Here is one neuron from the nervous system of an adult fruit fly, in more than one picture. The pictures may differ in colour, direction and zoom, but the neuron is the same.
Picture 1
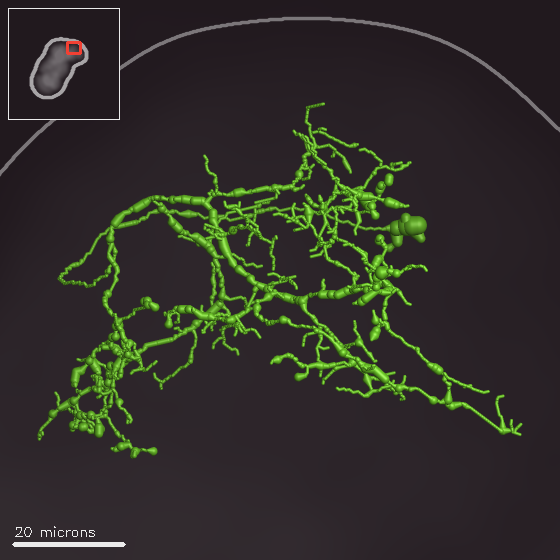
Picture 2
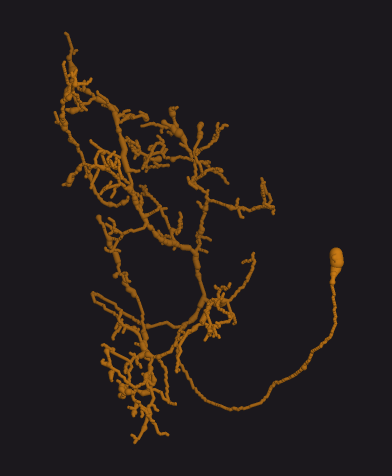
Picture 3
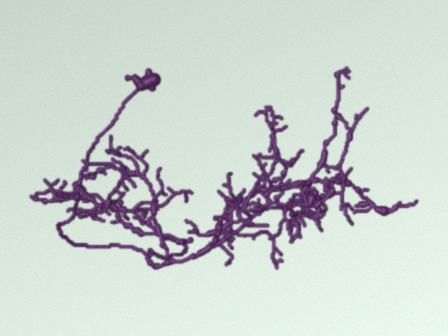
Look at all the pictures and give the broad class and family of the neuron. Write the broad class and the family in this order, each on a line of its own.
nerve-cord intrinsic neuron
hemilineage 09A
